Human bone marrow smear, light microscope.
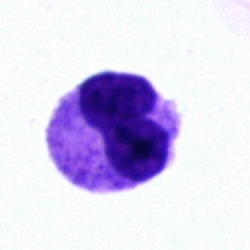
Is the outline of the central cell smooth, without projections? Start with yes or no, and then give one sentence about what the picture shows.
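Yes. The cell has a round, smooth outline.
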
